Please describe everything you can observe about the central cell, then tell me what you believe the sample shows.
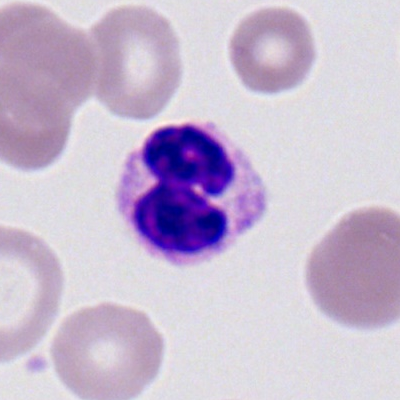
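Outline roughly round, the edge slightly uneven. On the right side, a deep notch nearly separates the two nuclear lobes. Chromatin dense, dark purple and coarsely clumped. Fine, faint pinkish-lilac granules lie in the cytoplasm. The cell is a segmented neutrophil.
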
